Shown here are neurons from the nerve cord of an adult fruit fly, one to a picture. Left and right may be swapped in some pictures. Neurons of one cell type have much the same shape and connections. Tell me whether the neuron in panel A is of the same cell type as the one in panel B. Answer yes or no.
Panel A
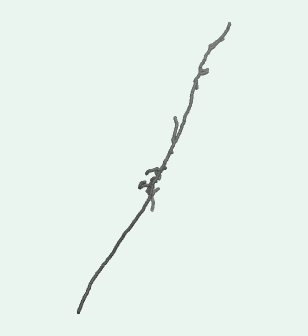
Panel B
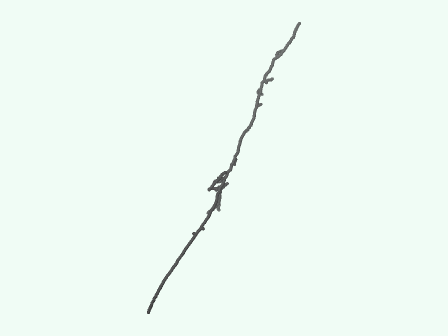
yes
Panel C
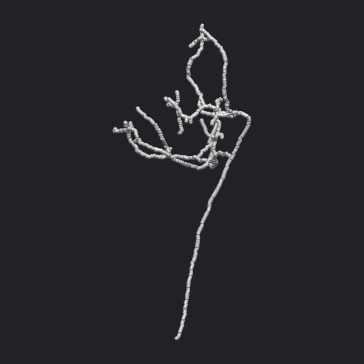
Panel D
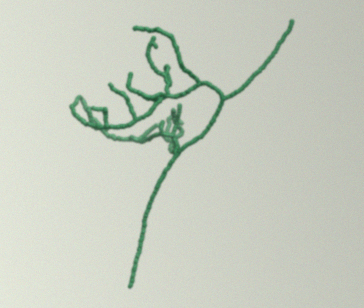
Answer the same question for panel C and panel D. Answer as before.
yes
